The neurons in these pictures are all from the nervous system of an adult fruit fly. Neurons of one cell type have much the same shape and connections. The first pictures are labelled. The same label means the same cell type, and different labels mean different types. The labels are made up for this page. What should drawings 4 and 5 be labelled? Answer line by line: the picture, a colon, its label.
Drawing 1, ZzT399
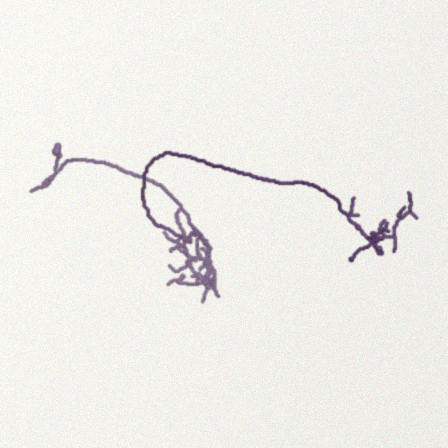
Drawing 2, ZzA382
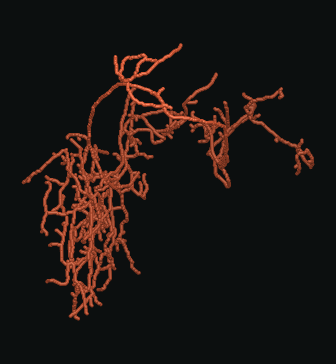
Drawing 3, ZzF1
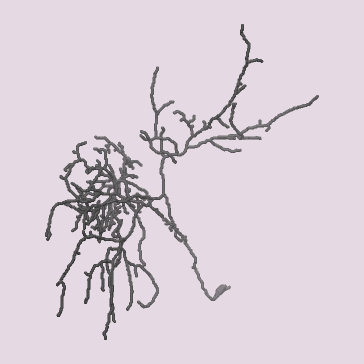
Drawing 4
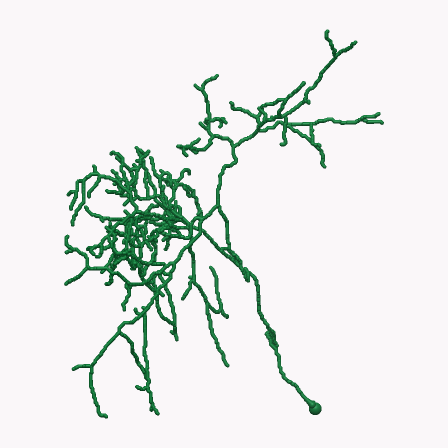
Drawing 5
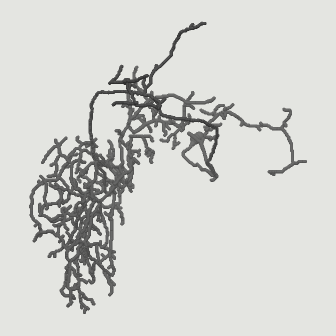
4: ZzF1
5: ZzA382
